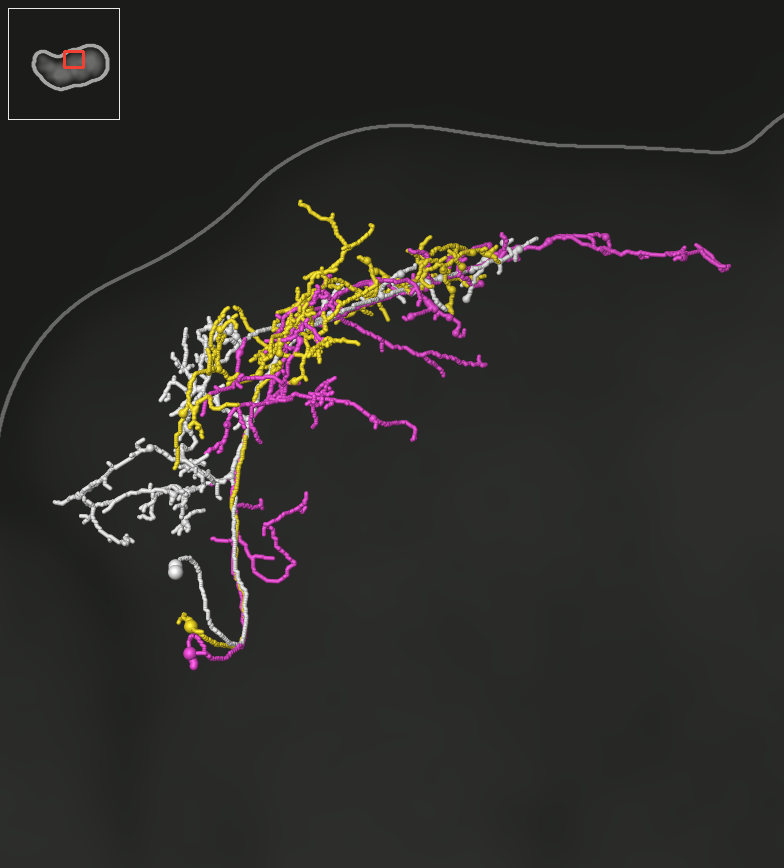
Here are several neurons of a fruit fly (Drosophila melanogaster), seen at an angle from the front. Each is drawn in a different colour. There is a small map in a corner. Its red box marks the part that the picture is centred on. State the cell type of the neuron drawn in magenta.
CB4151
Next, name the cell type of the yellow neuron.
CB2507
